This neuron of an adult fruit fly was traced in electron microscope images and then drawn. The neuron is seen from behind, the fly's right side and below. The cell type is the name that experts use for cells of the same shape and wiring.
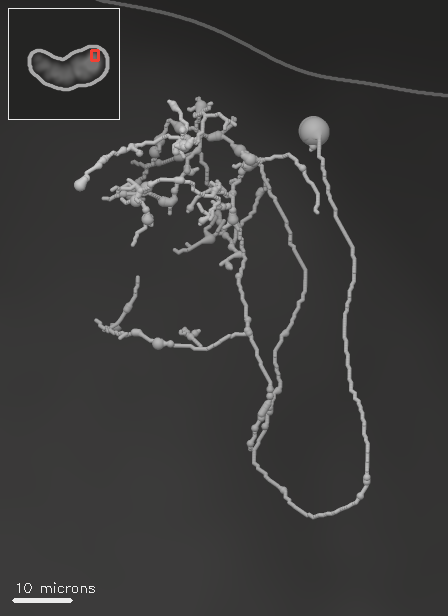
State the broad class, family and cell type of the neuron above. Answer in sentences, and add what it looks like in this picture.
Its broad class is central-brain intrinsic neuron. Its family is hemilineage LHl1. It is of cell type CB2038. From top to bottom in the picture it spans about 75 microns. Dozens of branch ends can be seen.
